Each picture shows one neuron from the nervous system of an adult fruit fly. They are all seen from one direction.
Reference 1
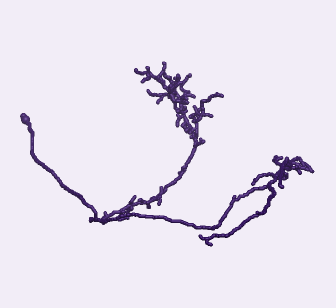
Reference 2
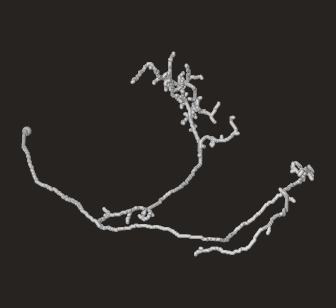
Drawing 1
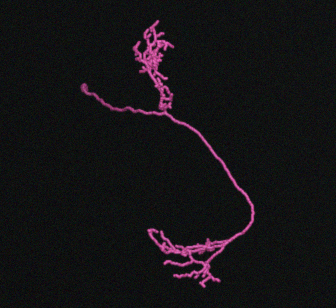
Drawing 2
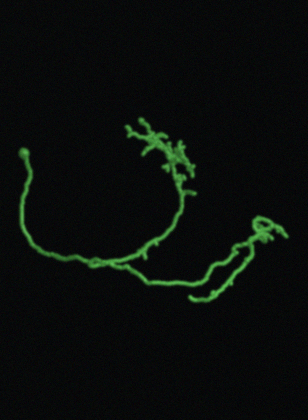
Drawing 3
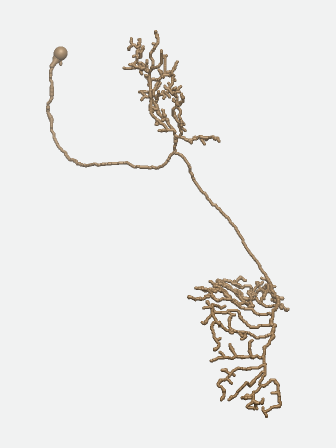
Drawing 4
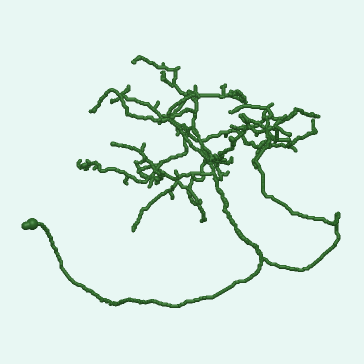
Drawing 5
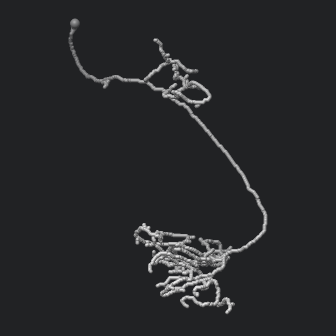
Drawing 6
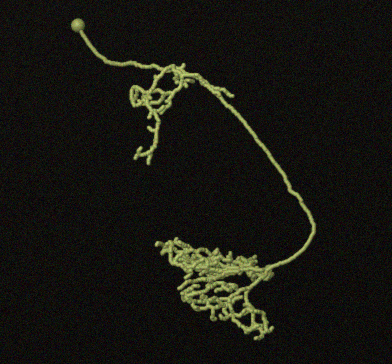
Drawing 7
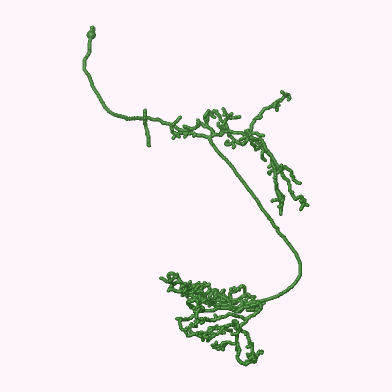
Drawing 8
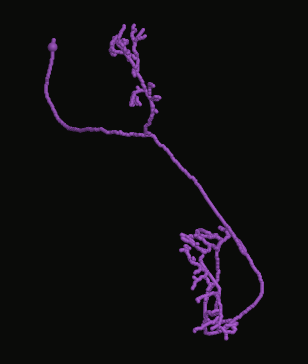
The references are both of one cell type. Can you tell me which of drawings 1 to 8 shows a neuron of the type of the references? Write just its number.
2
